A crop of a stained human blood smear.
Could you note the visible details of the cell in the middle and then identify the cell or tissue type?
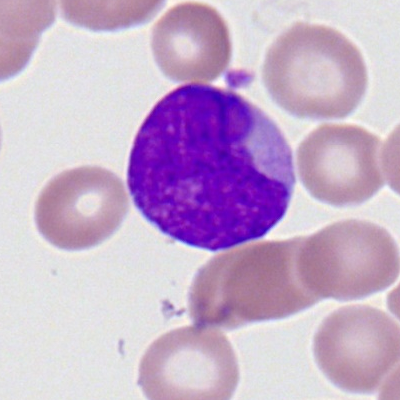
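The chromatin is dense and dark purple, mottled with small paler patches. Most of the visible cytoplasm lies on the right side of the cell. This cytoplasm is a pale lavender-blue, with no granules visible. The cell is a myeloblast.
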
